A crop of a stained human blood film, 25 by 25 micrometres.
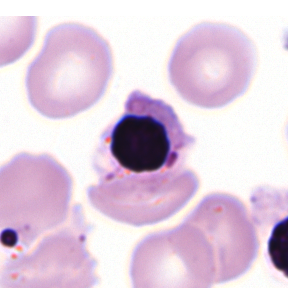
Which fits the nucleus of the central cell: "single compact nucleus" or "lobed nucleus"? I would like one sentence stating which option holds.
The nucleus of this cell is one compact round, oval or kidney-shaped mass.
